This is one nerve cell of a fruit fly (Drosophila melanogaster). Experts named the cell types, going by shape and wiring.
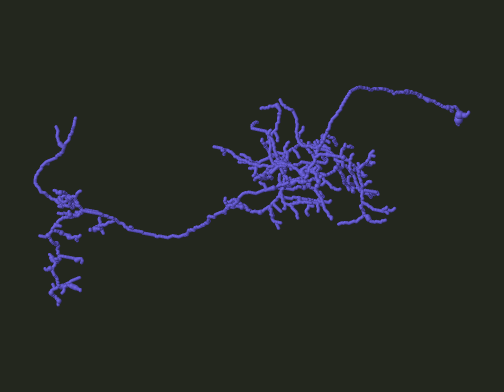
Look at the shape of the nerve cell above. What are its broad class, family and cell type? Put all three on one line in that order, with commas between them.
central-brain intrinsic neuron, hemilineage VLPd&p1_posterior, SMP206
